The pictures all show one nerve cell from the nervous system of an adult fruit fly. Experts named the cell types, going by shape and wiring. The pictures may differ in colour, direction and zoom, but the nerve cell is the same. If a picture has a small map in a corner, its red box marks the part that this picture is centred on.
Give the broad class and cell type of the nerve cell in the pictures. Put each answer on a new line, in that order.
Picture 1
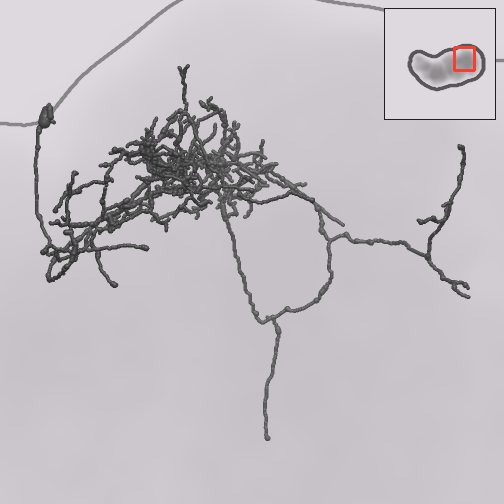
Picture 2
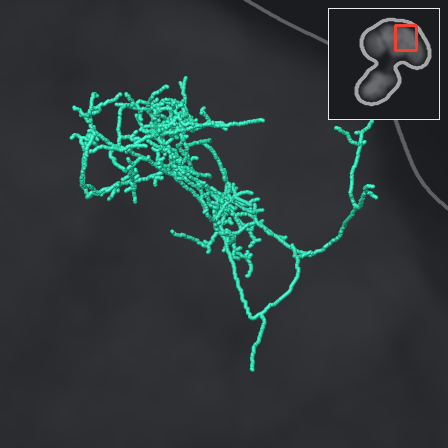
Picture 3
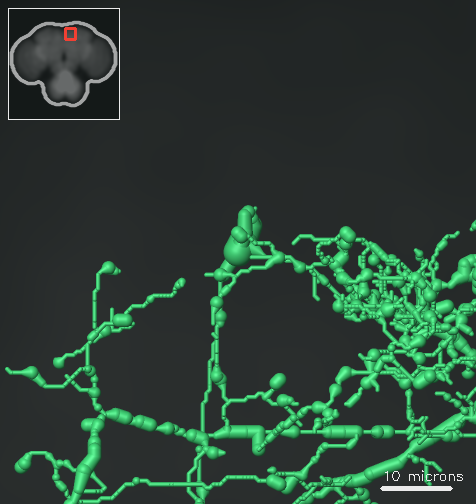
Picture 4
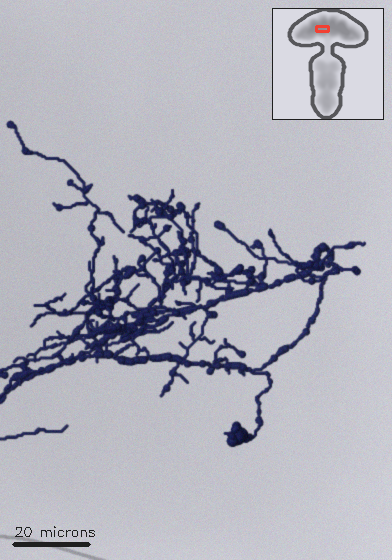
central-brain intrinsic neuron
CL234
